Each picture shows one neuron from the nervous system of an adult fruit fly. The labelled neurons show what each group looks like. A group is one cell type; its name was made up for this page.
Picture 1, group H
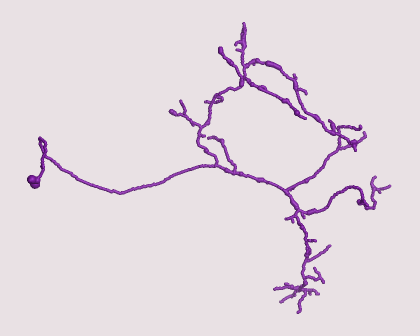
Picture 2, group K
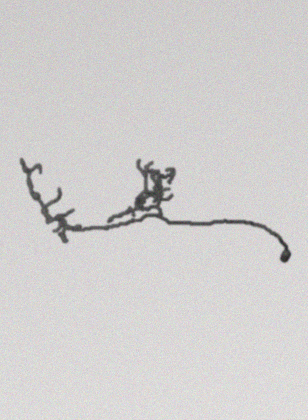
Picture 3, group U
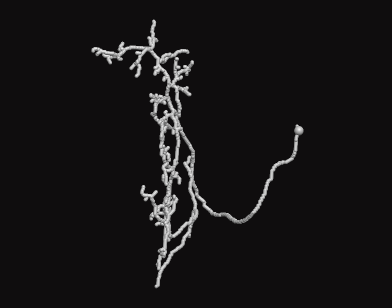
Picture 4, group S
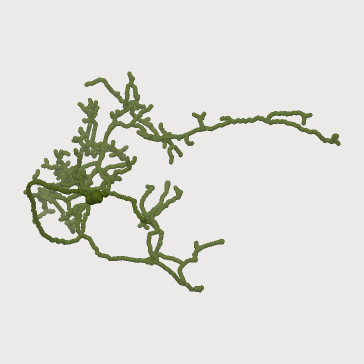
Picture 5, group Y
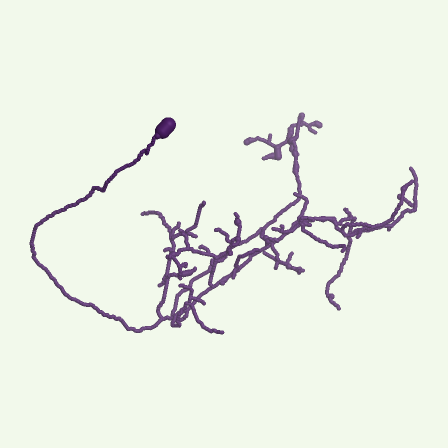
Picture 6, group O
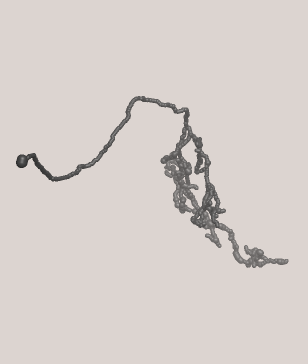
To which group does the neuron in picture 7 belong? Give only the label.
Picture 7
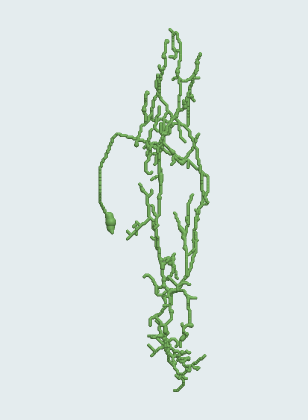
group U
